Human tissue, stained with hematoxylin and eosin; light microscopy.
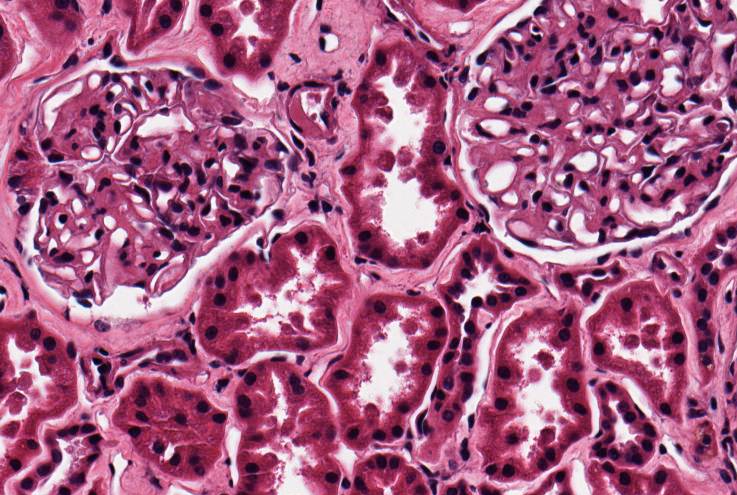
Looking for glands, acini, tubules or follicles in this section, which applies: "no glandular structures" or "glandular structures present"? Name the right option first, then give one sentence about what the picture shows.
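Glandular structures present. Two glomeruli lie in the field, one at the left and one at the upper right, with tubules packed around them.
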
